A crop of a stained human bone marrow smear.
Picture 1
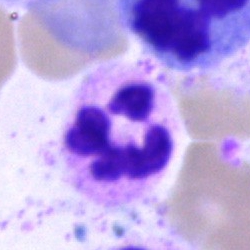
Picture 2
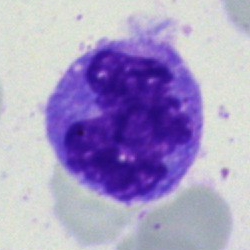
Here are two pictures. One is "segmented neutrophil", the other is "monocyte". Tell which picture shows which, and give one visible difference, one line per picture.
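Picture 1: segmented neutrophil. The cytoplasm is plentiful and pale pink-lilac.
Picture 2: monocyte. The nucleus fills most of the cell, leaving a narrow rim of pale bluish-lilac cytoplasm.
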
